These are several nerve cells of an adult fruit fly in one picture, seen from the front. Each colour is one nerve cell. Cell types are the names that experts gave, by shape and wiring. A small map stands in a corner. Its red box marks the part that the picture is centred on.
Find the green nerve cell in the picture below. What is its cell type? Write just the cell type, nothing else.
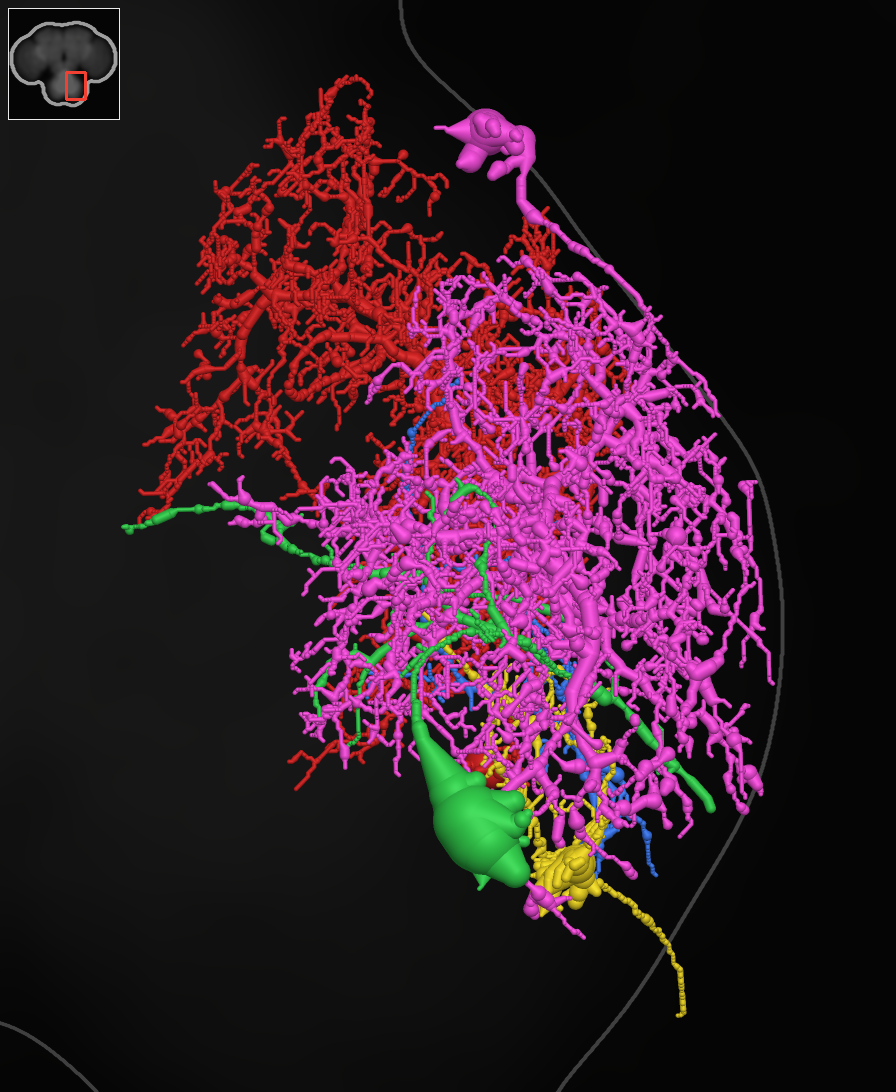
ltm2-femur MN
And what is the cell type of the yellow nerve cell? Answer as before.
Ti flexor MN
